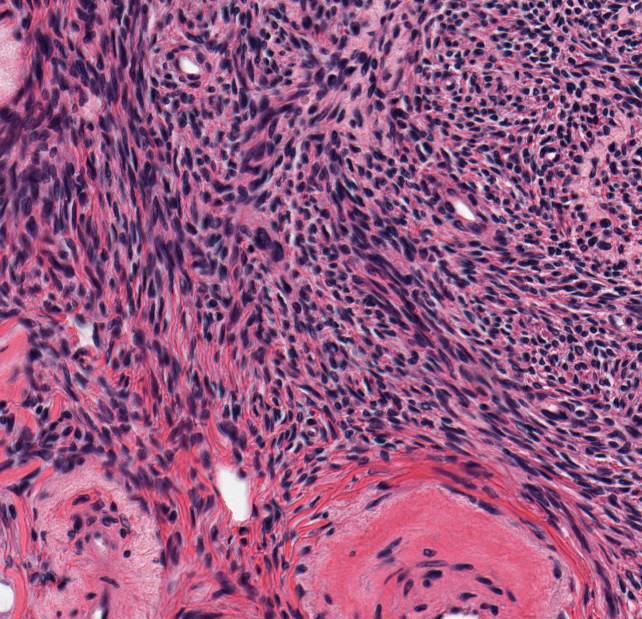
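Ovary. Cells are most tightly packed at upper right and looser, with more collagen between them, toward lower left. Most nuclei are elongated and dark, in scant, poorly defined cytoplasm. Nuclei at upper right are shorter, more ovoid than the long spindled ones on the left.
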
